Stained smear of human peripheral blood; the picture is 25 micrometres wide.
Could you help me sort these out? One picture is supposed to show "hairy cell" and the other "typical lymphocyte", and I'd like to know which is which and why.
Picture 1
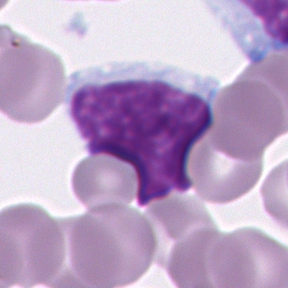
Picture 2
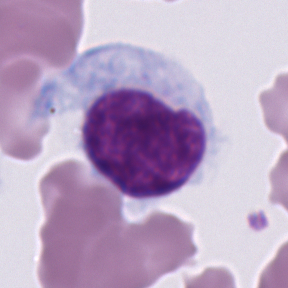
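Picture 1 shows the typical lymphocyte, and picture 2 the hairy cell. In picture 1 the nucleus is a single unlobed mass filling most of the cell, its dark purple chromatin mottled with lighter patches. Its pale blue cytoplasm is only a narrow band, mainly along the upper edge. In picture 2 the cytoplasm is pale grey-blue, mostly above the nucleus with just a thin rim below, and I see no coarse reddish or purple granules in it.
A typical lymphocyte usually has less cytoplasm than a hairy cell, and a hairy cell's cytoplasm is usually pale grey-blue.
And picture 2's outline is irregular, with a ragged edge on the left.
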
